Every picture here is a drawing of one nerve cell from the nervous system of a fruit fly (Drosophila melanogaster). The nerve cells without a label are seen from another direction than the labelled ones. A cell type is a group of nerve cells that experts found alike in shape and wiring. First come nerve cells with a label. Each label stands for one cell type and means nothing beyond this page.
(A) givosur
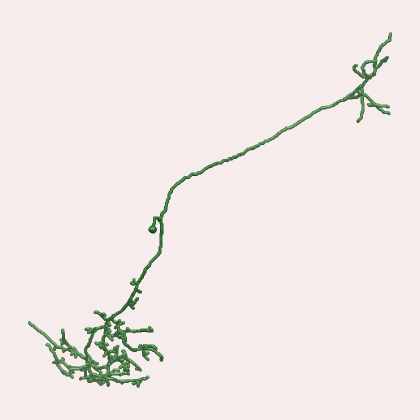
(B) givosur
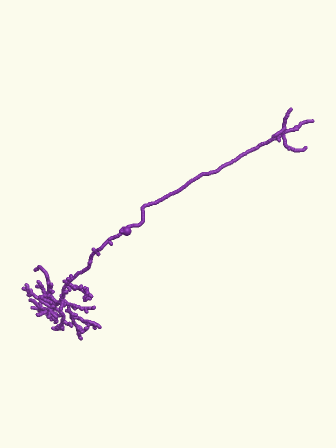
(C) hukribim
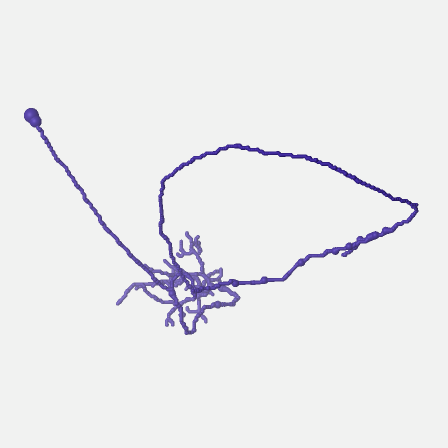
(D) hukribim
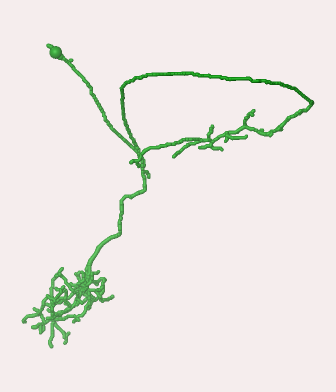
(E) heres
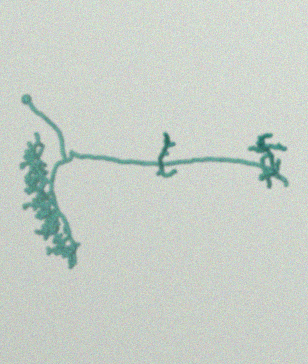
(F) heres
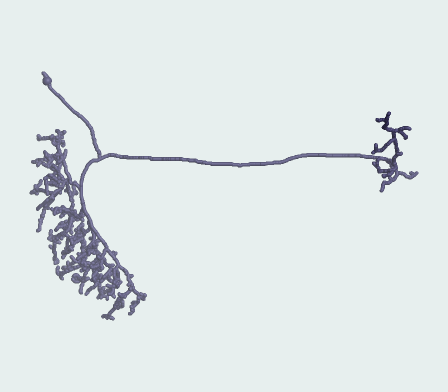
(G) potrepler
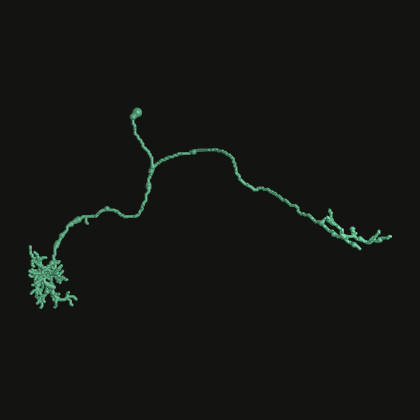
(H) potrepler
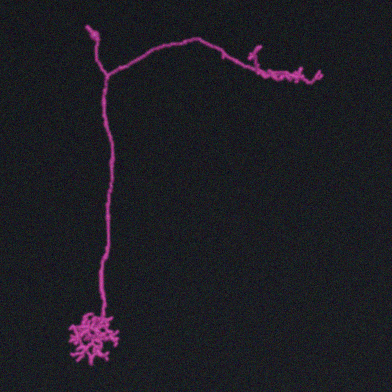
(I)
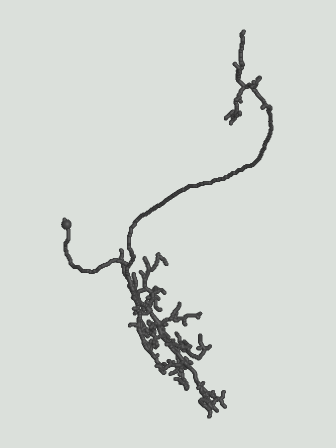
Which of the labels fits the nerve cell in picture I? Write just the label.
givosur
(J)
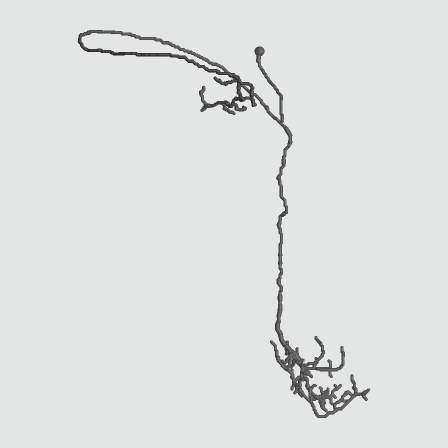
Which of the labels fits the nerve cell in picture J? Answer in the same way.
hukribim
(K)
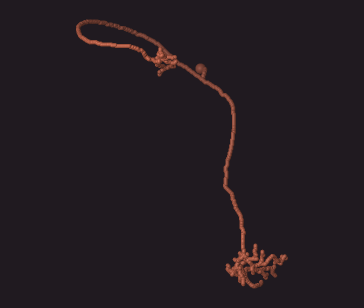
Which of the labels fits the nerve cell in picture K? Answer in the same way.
hukribim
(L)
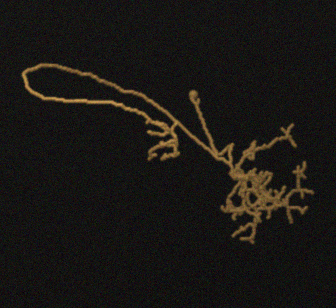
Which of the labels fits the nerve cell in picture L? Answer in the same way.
hukribim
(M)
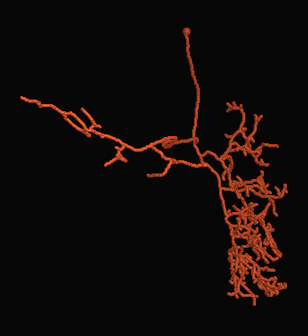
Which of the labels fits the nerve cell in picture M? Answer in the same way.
heres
